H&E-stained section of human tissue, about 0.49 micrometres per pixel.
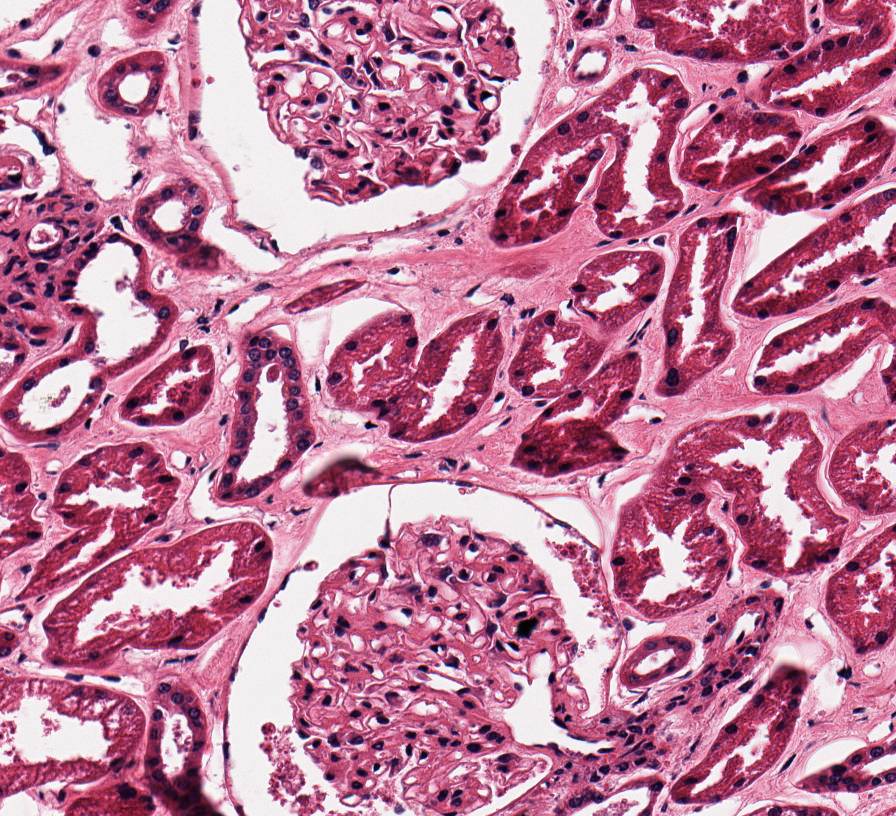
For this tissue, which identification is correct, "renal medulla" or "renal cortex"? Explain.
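This is renal cortex. The deciding feature is the glomeruli: there are two here, one at top centre and one at bottom centre, with tubules packed around them.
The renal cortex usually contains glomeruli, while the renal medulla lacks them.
Each glomerular tuft holds many nuclei scattered among open capillary loops. A few smaller tubules, such as those left of mid-field, have paler cytoplasm and more crowded nuclei than the tubules around them. No fat cells appear anywhere in the field.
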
